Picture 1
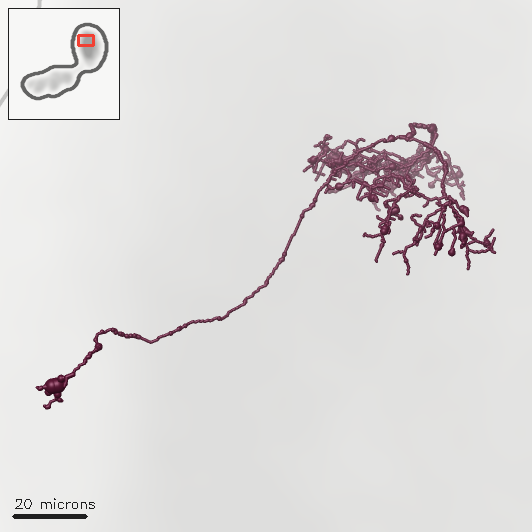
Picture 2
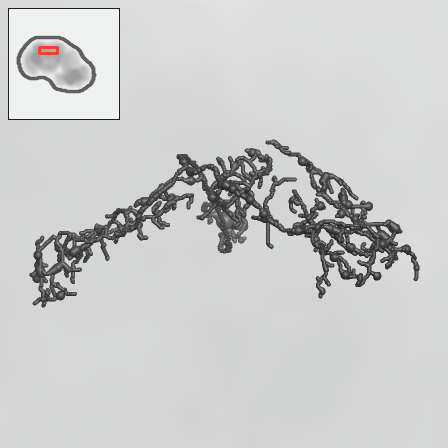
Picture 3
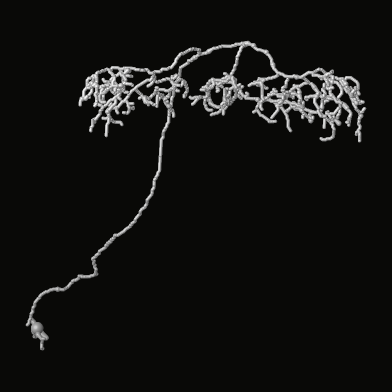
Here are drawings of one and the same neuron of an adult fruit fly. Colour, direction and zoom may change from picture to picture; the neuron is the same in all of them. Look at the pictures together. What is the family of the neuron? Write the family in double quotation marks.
"hemilineage DM6_dorso_medial"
